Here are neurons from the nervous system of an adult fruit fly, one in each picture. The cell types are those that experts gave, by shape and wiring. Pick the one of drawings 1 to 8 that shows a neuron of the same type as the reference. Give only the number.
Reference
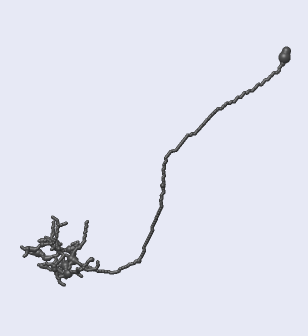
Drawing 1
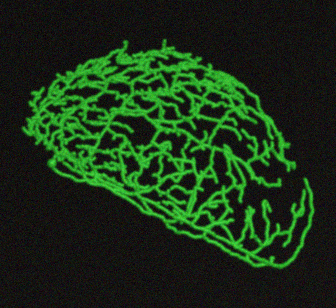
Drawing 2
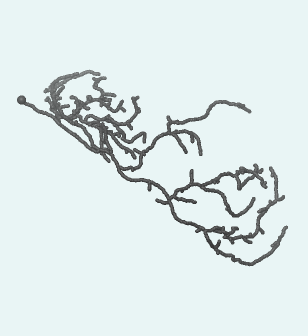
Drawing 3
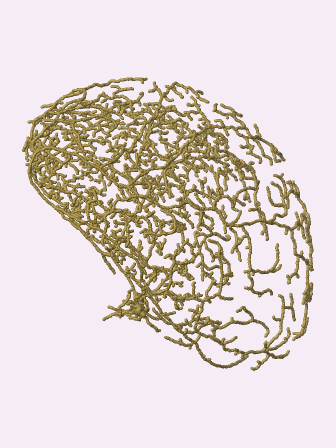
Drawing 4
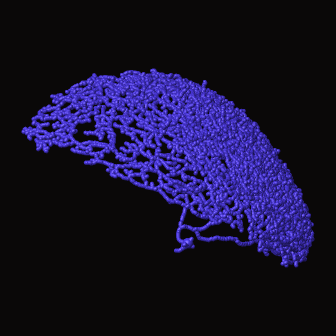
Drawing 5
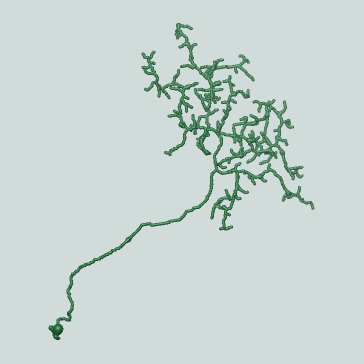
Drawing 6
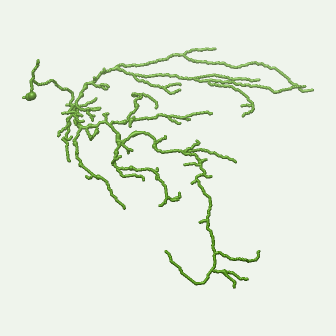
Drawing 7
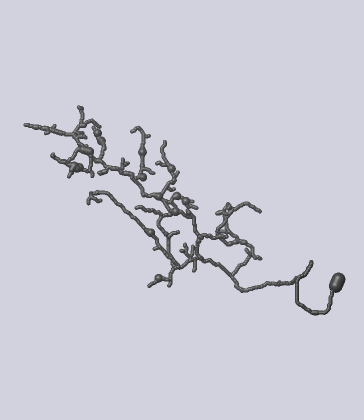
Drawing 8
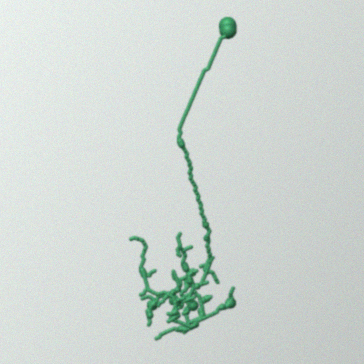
8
